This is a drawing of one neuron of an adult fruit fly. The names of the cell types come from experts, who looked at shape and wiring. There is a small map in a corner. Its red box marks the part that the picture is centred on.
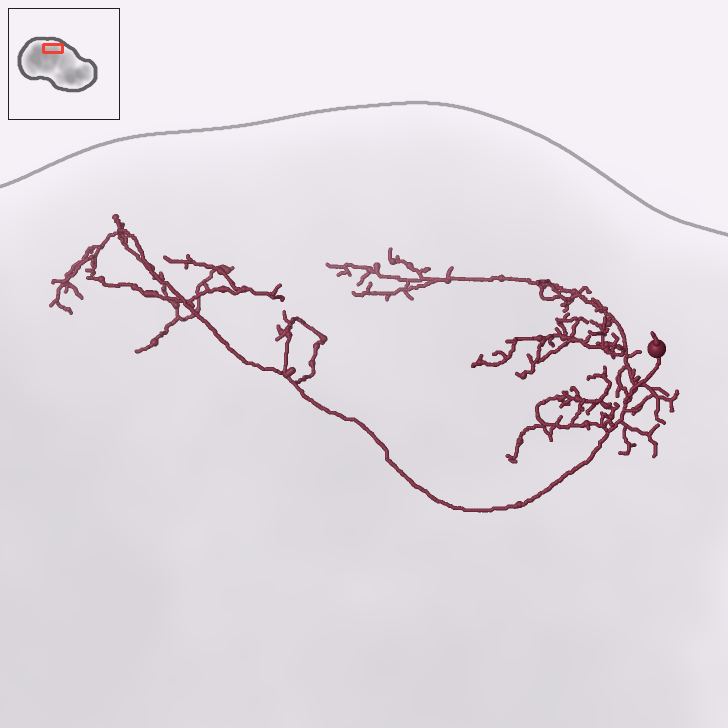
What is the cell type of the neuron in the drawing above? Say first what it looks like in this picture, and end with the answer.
The cell body can be seen on the right of the picture. Dozens of branch ends can be seen. Its broad class is central-brain intrinsic neuron. Its cell type is SLP129_c.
